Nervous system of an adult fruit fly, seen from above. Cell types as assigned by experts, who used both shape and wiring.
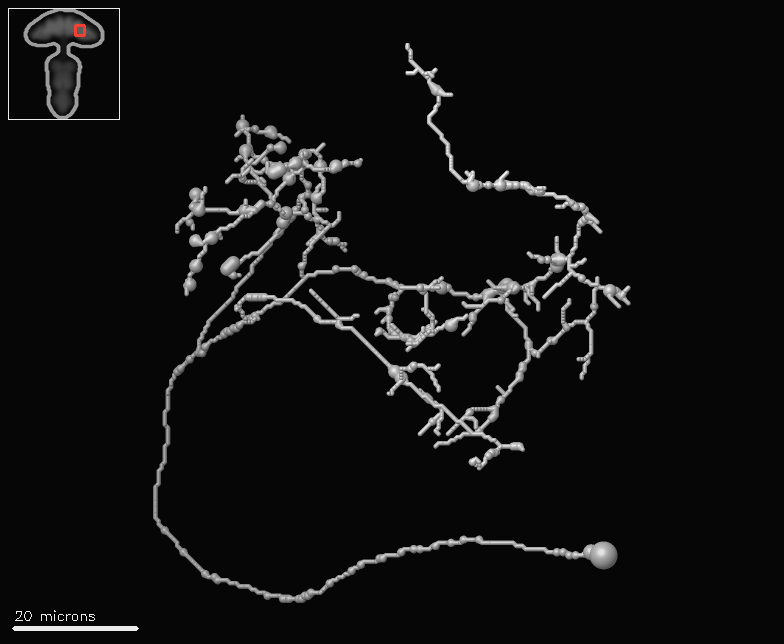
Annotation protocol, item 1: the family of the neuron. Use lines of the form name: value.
family: hemilineage VLPp&l1_anterior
